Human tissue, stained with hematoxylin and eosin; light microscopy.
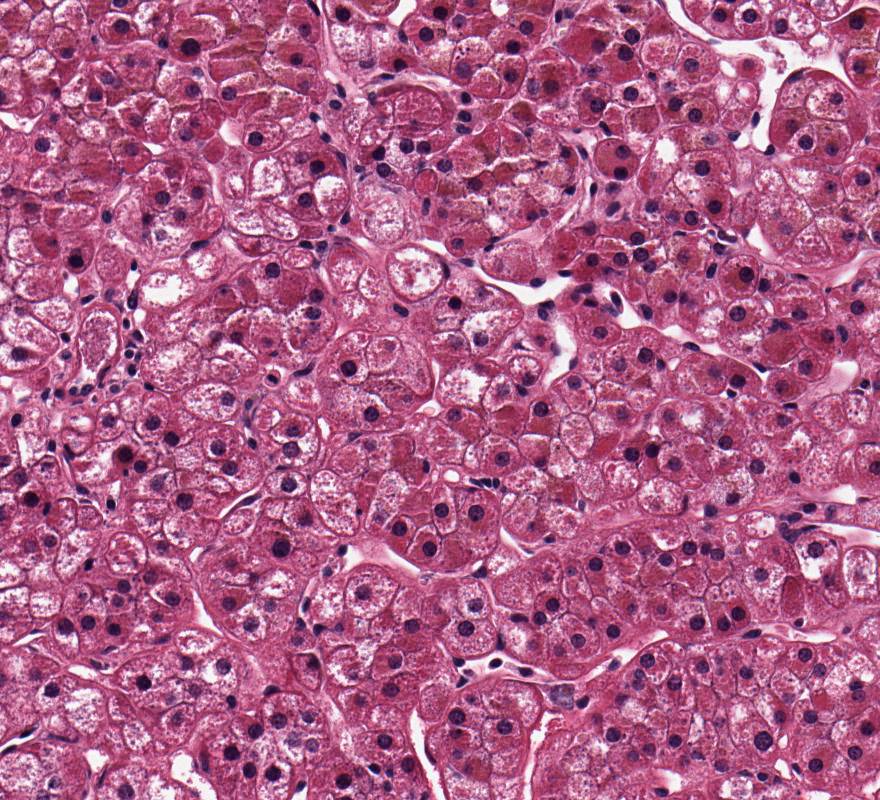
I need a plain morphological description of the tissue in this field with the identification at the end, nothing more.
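See how large polygonal cells fill the whole field in nests and short cords. Some are pale and finely vacuolated, others dense and deep pink. Between nests runs scant stroma: thin-walled capillary channels lined by flat, dark endothelial nuclei. Small dark nuclei, much smaller than the main cells', lie along them. This is adrenal gland.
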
